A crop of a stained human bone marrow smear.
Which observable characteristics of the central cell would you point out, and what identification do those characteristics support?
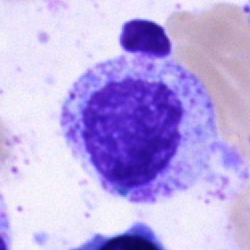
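Outline: roughly round. Chromatin: dark purple, with a coarse, mottled texture. Cytoplasm: a moderate rim around the nucleus, with many purple granules scattered through it. Last item, the name: myelocyte.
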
